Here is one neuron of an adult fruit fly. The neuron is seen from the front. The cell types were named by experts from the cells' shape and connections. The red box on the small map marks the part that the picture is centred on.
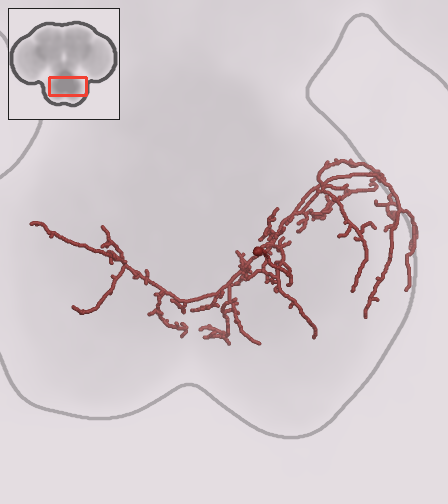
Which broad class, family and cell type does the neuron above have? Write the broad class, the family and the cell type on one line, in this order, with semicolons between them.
nerve-cord intrinsic neuron; hemilineage 16B; IN16B058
